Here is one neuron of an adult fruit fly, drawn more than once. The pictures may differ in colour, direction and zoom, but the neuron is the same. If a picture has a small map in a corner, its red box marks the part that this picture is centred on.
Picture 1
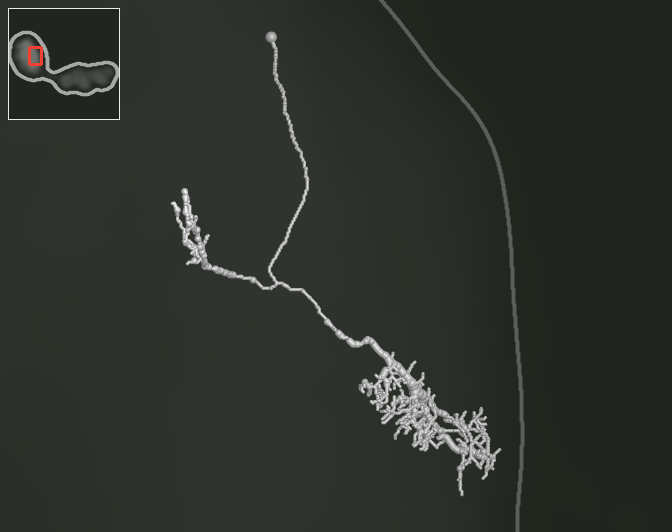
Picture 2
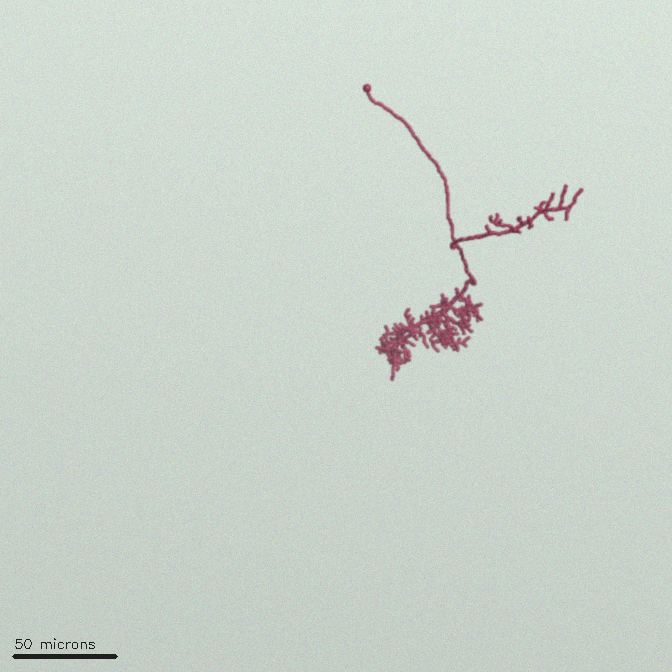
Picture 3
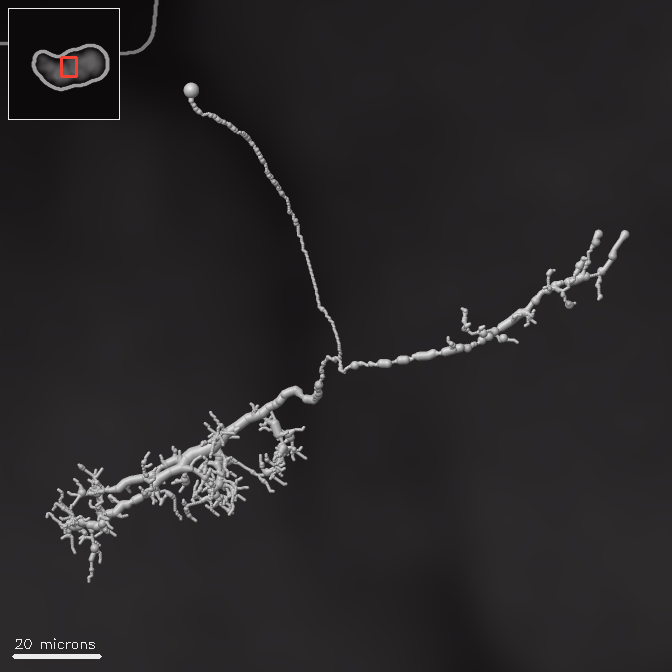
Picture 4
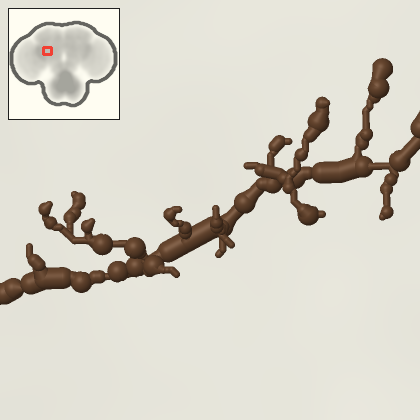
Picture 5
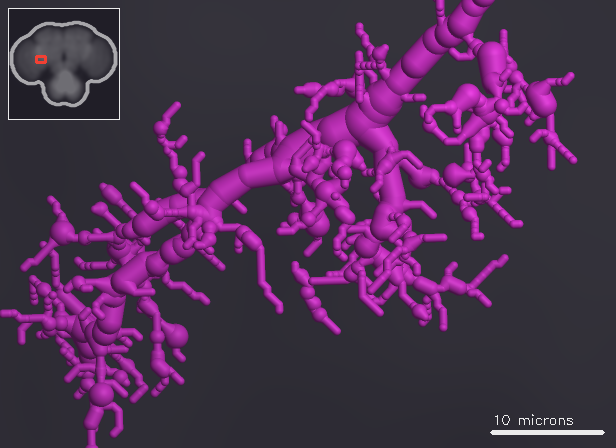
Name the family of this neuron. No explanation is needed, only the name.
hemilineage VPNd1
